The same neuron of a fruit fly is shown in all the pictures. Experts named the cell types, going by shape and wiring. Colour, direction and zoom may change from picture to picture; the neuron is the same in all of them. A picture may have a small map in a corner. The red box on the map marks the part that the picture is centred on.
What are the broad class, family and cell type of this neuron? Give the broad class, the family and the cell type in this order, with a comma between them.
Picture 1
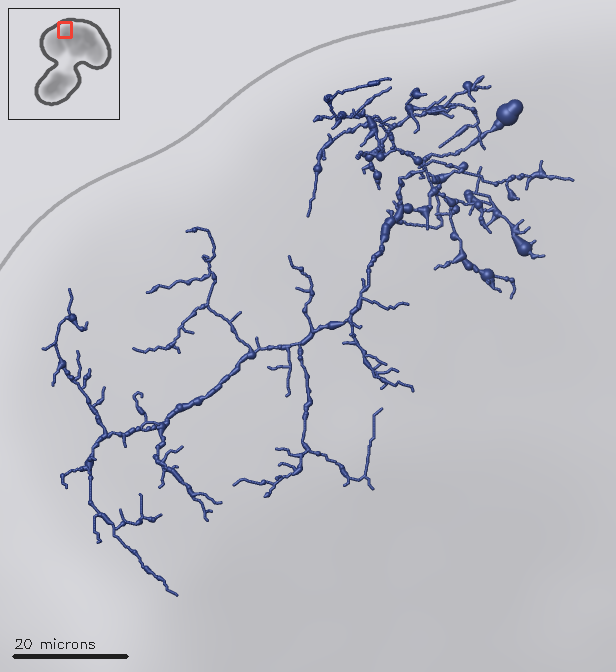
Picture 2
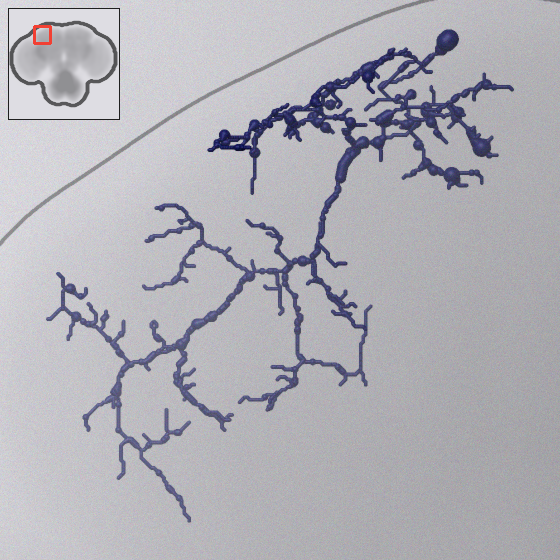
central-brain intrinsic neuron, hemilineage LHd2, CB2600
